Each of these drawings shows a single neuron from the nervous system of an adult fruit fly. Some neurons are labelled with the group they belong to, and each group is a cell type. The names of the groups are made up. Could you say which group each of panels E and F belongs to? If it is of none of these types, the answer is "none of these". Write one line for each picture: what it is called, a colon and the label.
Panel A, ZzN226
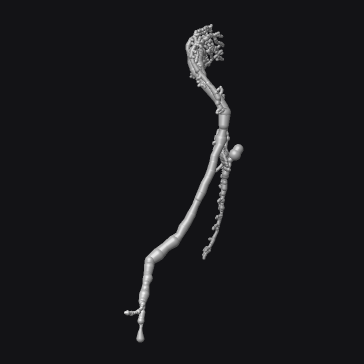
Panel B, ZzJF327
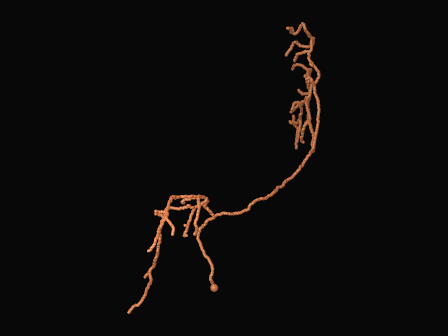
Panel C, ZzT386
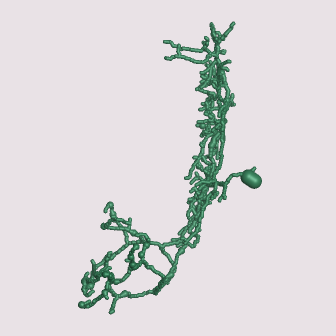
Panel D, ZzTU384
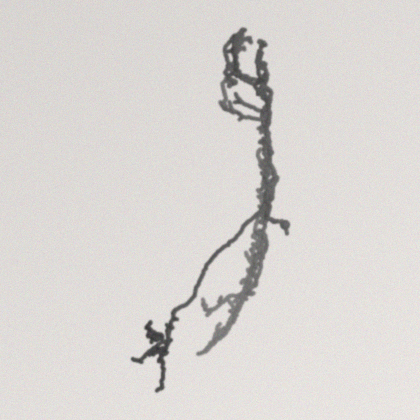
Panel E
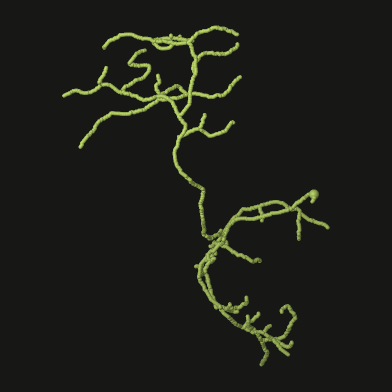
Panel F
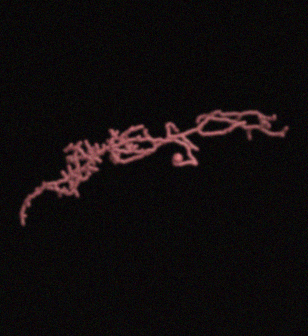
E: ZzJF327
F: ZzT386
